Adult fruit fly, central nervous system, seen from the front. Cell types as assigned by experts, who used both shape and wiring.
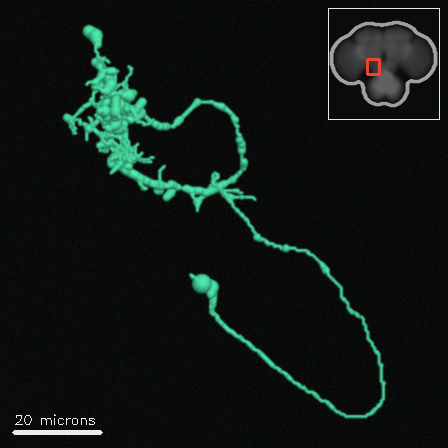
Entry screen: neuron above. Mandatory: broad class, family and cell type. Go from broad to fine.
central-brain intrinsic neuron; hemilineage MD3; AMMC035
